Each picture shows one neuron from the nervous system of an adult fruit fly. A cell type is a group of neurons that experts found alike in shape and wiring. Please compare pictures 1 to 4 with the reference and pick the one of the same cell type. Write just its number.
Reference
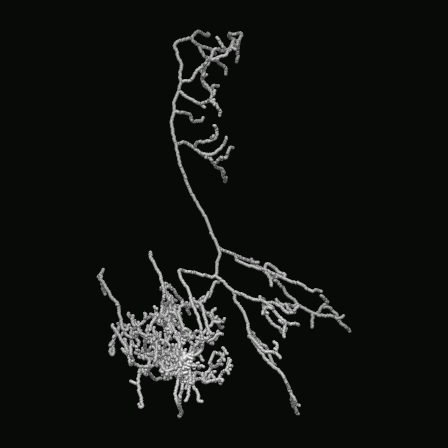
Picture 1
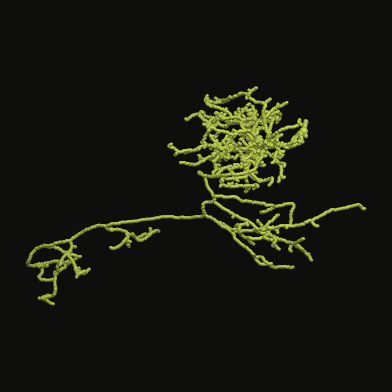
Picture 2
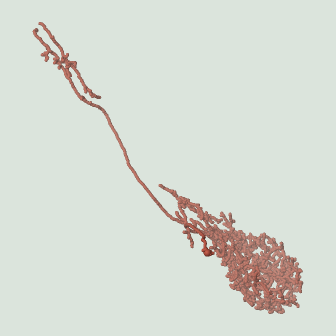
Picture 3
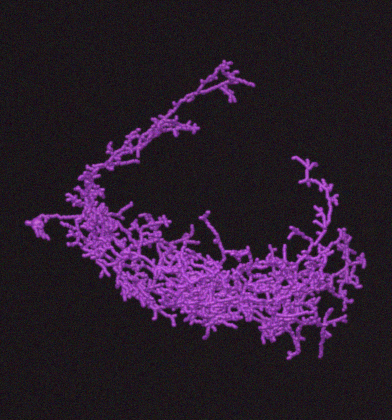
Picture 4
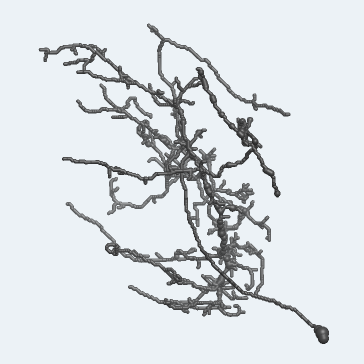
1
